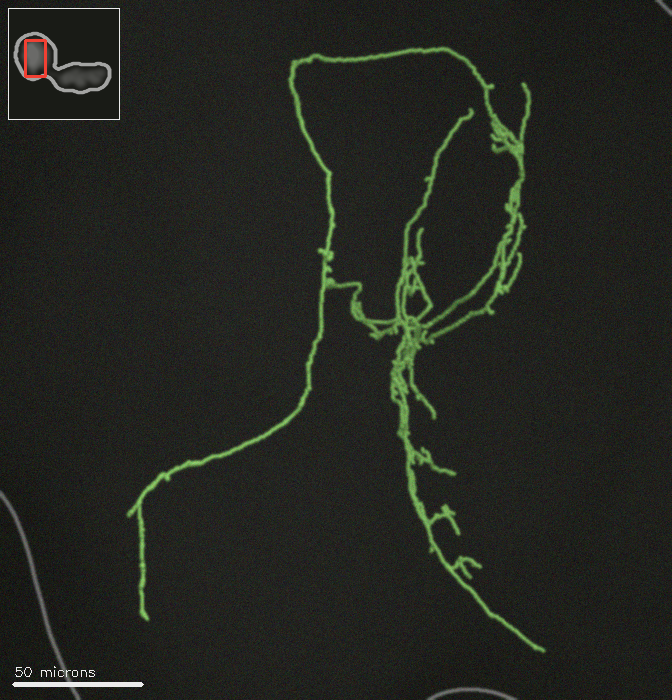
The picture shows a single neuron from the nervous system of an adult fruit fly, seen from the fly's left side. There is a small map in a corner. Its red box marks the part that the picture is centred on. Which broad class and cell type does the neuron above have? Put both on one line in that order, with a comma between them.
visual projection neuron, aMe10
